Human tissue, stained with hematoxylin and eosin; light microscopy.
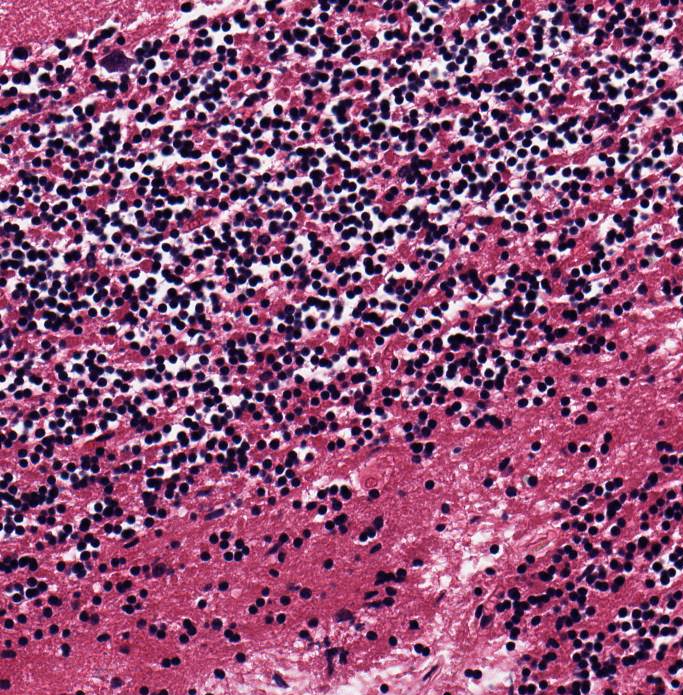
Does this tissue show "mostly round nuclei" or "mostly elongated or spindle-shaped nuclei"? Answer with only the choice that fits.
Mostly round nuclei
